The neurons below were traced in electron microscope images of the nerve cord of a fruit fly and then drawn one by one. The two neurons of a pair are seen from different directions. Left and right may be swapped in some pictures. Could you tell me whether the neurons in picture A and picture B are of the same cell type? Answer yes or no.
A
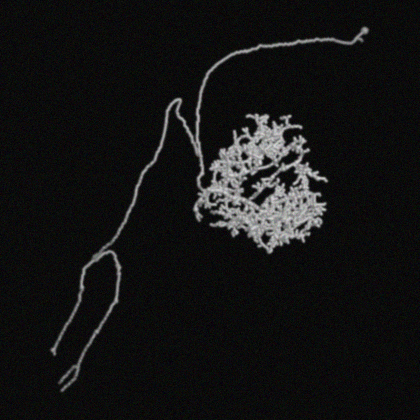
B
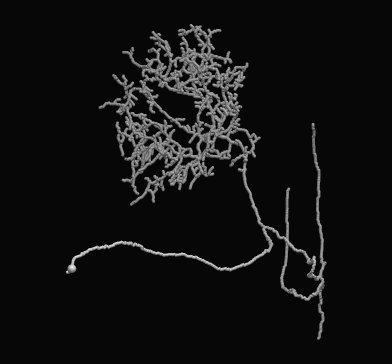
yes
